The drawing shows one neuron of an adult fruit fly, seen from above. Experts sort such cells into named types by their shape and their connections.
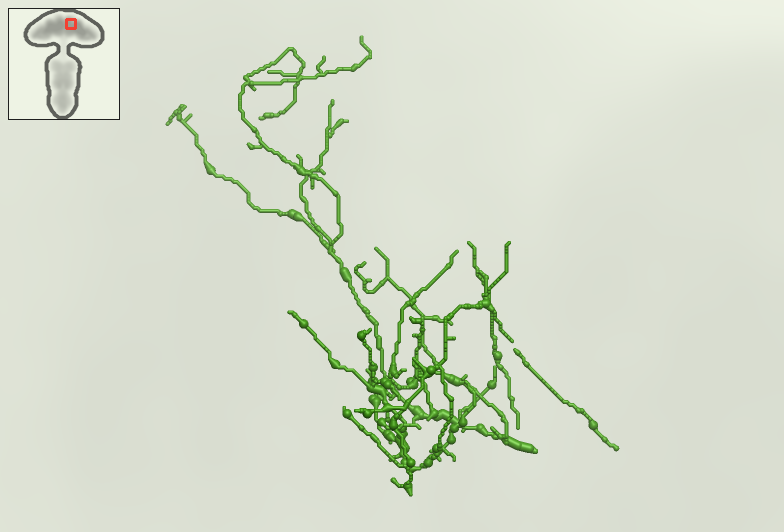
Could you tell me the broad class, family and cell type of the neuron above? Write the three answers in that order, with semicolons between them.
central-brain intrinsic neuron; hemilineage VLPd&p1_posterior; SIP048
